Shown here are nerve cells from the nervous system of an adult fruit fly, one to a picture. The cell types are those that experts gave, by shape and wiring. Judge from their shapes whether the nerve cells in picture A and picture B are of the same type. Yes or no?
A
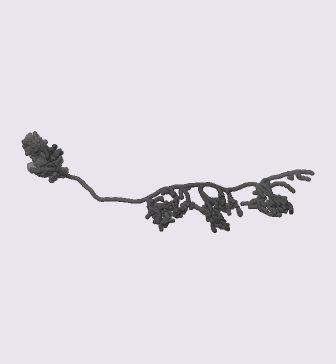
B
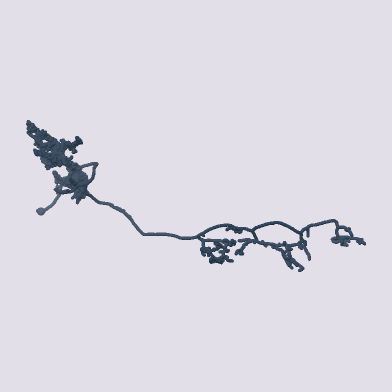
no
